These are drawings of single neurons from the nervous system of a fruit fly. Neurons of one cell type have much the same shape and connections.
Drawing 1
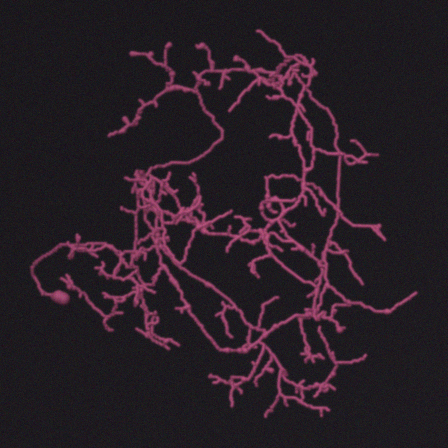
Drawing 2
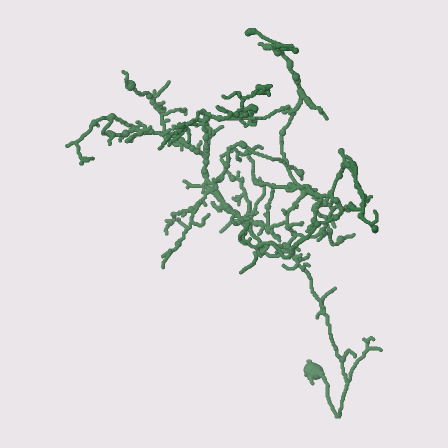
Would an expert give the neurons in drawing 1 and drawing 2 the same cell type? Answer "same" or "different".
different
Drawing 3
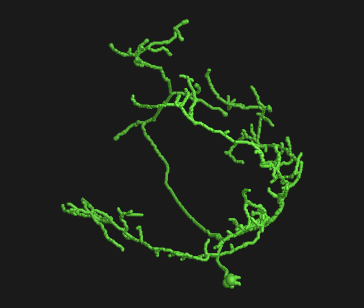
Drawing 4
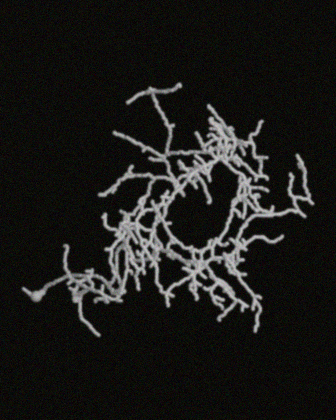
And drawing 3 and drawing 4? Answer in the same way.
different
